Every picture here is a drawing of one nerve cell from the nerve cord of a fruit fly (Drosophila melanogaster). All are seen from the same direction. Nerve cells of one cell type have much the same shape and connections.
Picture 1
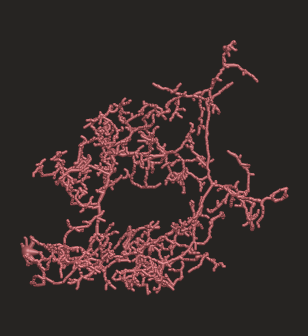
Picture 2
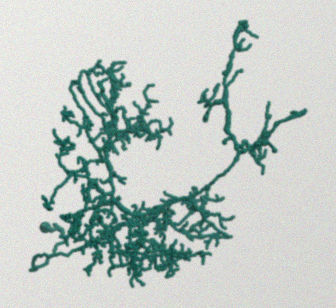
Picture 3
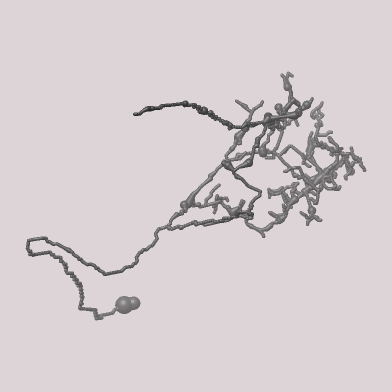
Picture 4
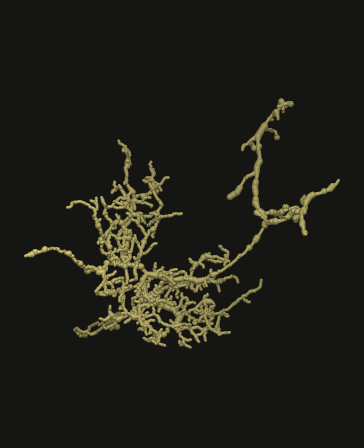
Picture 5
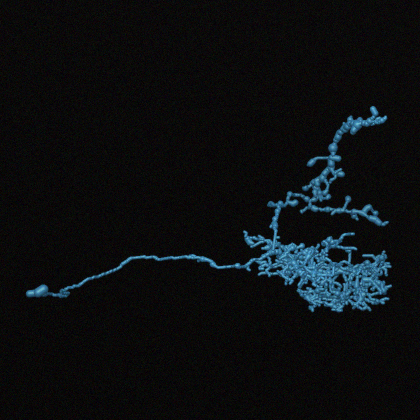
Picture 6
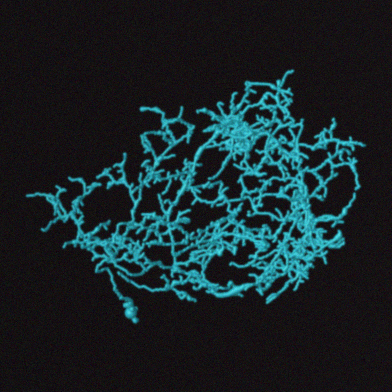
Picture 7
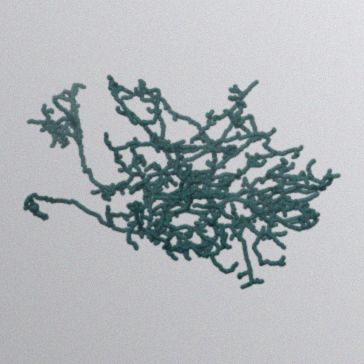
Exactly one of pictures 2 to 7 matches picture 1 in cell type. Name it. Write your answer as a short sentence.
Picture 2 is of the same cell type.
